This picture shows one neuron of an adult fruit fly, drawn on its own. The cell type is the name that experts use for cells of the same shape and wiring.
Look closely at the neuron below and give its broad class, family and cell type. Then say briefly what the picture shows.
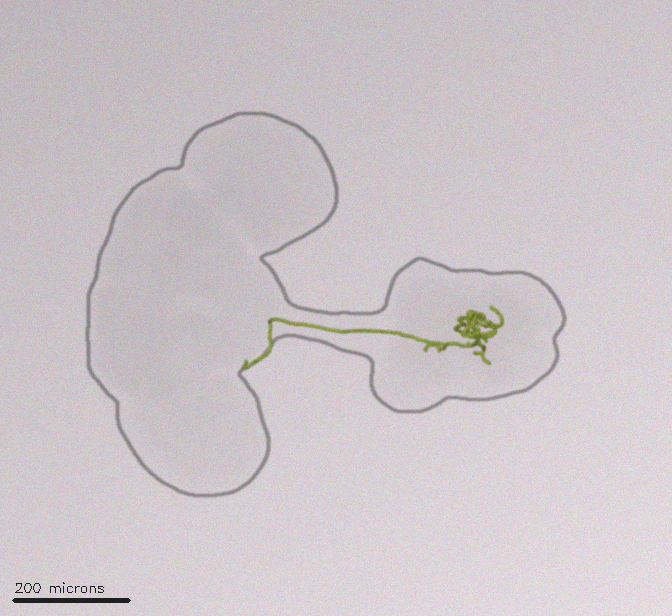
This is an ascending neuron. The family is hemilineage 09A. It is of cell type AN09A005. From left to right in the picture it spans about 450 microns. As drawn here it is more than twice as wide as it is tall.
